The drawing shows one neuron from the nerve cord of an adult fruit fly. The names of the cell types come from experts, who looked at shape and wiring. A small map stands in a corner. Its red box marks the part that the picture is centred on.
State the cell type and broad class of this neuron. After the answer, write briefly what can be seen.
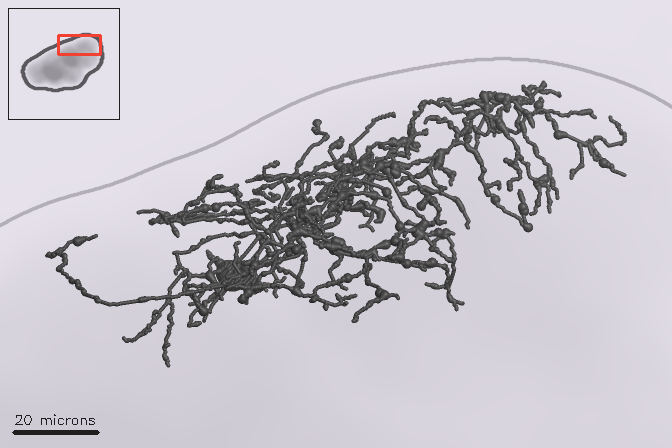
The cell type is INXXX364. This is a nerve-cord intrinsic neuron. From left to right in the picture it spans about 140 microns. In this view it is wider than it is tall.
